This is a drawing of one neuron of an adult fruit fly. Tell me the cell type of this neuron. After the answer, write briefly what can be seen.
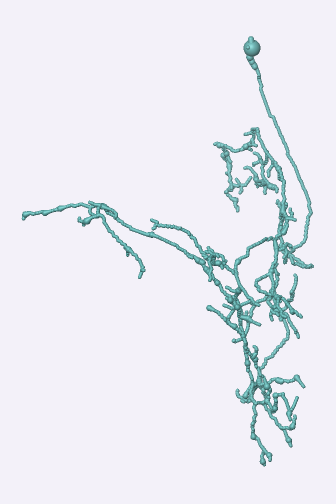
Its cell type is SLP334. This is a central-brain intrinsic neuron. The cell body is at the upper right of the picture. Dozens of branch ends can be seen.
